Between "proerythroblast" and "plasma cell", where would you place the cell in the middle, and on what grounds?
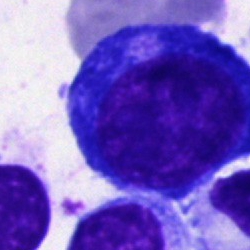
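Answer: proerythroblast. Chromatin dark purple, finely stippled rather than in coarse blocks. Cytoplasm intense deep blue, its rim widest on the left and upper side of the nucleus. Paler patch in the cytoplasm at the top of the cell, next to the nucleus.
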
